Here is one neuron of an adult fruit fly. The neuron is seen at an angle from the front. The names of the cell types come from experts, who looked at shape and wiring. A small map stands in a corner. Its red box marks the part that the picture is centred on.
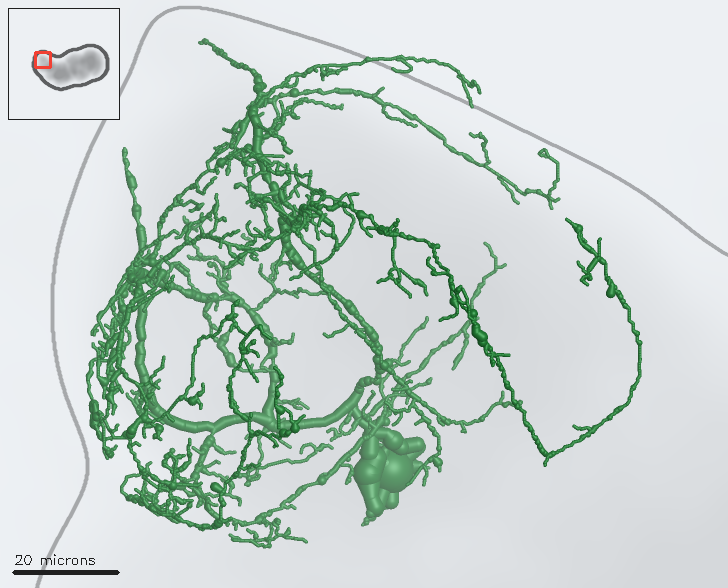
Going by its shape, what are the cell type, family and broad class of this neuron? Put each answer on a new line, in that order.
EN00B013
hemilineage 00B
efferent neuron of the nerve cord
